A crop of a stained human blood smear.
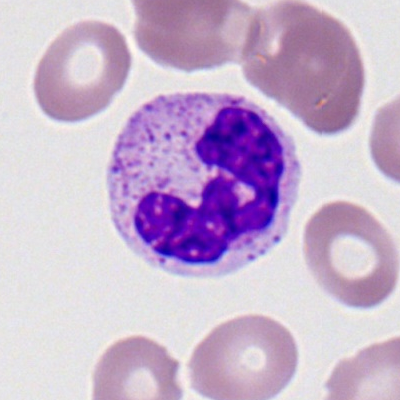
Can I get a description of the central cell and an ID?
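Starting with the nucleus, the chromatin is dark purple and clumped, and I can't make out any nucleoli in it. Moving to the cytoplasm, fine purple granules are scattered all through it. I see no clear vacuoles there either. So this is a segmented neutrophil.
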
